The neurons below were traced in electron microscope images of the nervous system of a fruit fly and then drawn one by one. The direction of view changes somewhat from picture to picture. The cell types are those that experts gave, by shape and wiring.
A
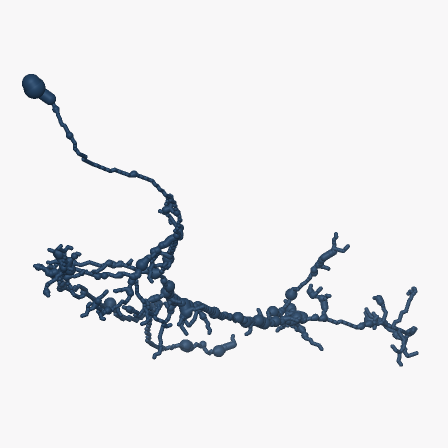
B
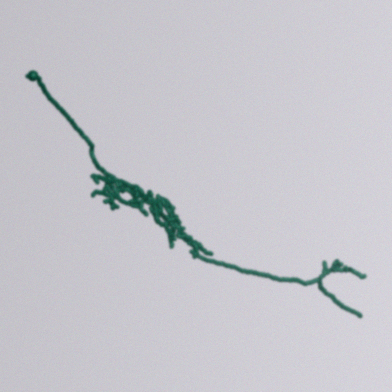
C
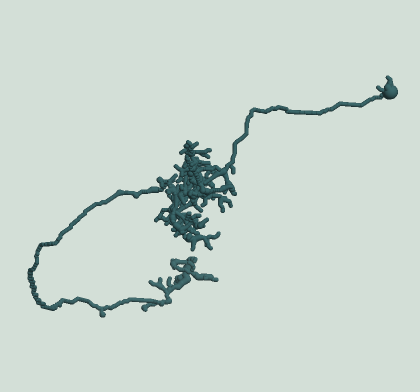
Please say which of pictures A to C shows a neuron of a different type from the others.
Picture A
